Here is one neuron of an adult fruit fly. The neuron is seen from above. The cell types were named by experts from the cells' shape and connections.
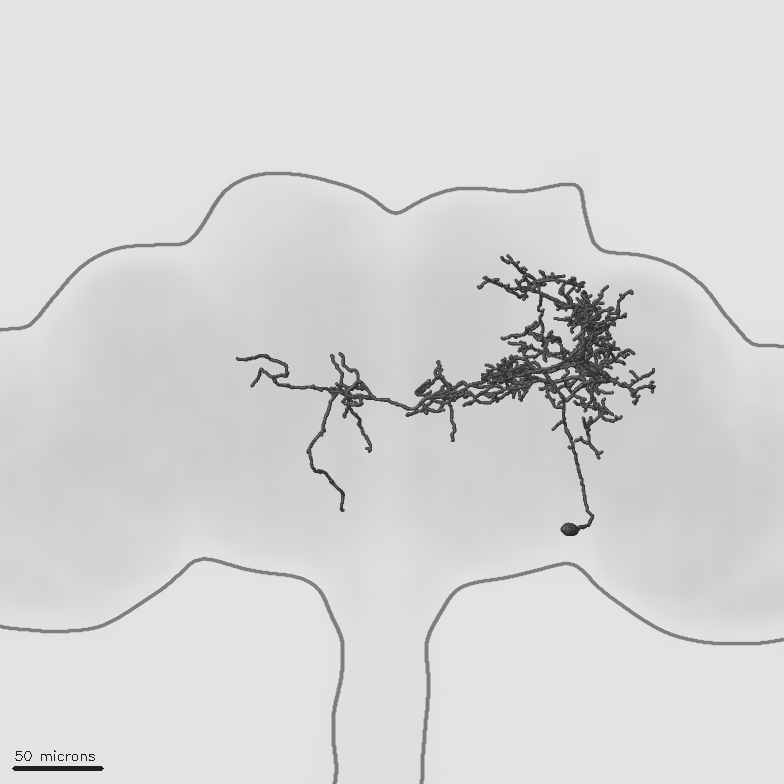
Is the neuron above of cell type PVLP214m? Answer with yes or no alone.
no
